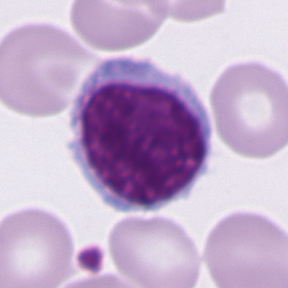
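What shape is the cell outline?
Roughly round.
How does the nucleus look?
Round to slightly oval, without indentation or lobes.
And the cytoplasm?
Pale blue, its edge finely ragged with tiny projections.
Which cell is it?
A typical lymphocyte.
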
